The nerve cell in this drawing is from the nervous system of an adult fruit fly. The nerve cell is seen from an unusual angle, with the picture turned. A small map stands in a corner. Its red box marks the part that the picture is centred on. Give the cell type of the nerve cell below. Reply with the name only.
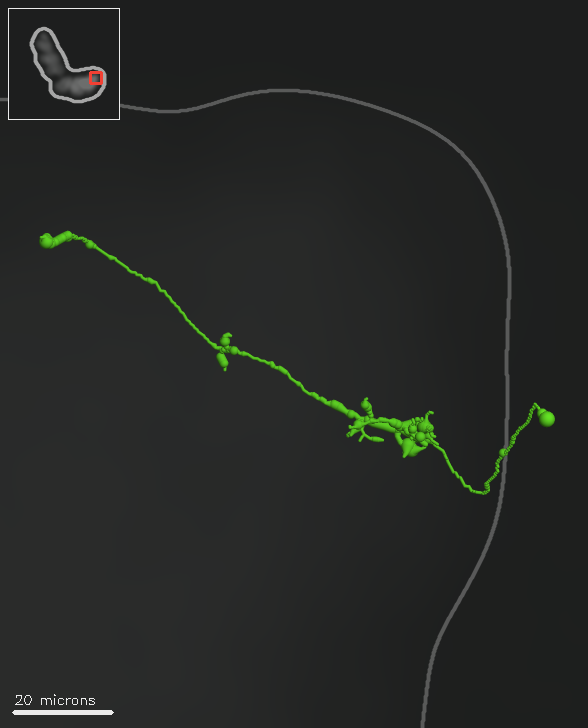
Tm2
